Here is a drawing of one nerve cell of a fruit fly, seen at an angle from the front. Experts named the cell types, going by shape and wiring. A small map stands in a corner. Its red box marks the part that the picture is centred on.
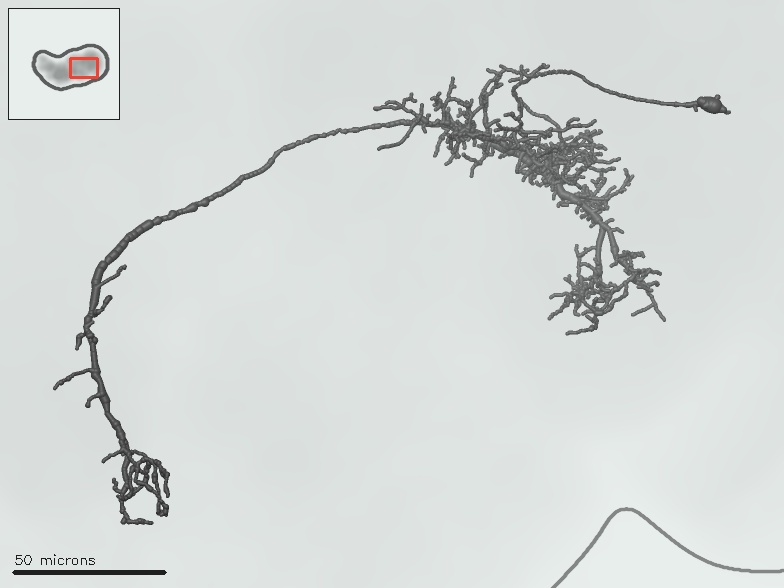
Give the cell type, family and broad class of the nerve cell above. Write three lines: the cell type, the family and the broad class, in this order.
PVLP022
hemilineage VLPa2
central-brain intrinsic neuron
